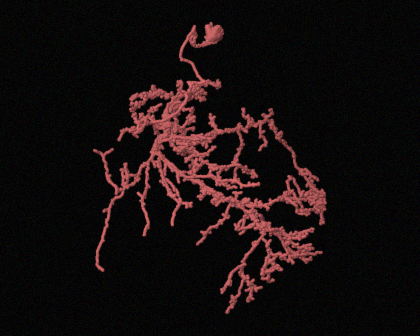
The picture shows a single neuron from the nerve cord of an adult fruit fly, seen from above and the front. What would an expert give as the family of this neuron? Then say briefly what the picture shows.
The family is hemilineage 19A. Its broad class is nerve-cord intrinsic neuron. In this view it is taller than it is wide.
